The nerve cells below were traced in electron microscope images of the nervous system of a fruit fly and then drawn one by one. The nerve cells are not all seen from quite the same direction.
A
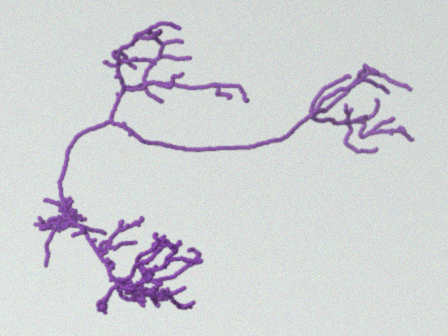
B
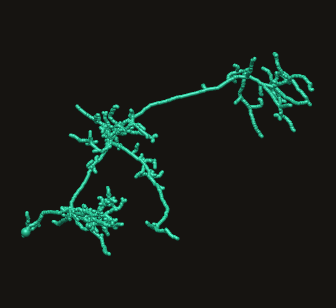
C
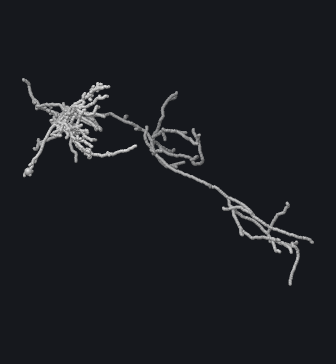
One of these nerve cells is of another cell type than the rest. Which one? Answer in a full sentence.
Picture B shows a nerve cell of another cell type.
